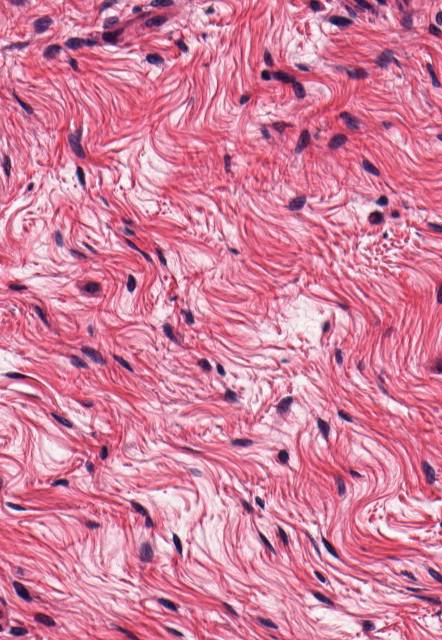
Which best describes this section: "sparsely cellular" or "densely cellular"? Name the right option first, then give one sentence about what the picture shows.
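Sparsely cellular. The nuclei lie singly and well spaced among the fibres across the whole field.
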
